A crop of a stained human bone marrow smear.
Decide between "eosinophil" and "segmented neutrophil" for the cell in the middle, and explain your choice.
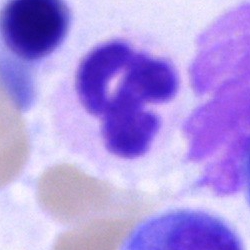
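This is a segmented neutrophil. Its cytoplasm contains no coarse orange-red granules.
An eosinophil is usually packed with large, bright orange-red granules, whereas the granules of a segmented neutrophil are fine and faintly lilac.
The chromatin is dense and dark purple throughout the lobes, no nucleoli are visible, and the faint outline is roughly round.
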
